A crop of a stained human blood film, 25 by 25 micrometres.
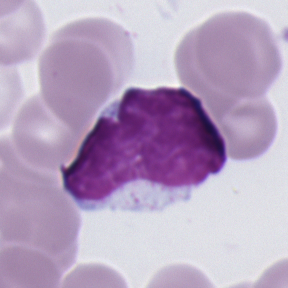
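large granular lymphocyte, the central cell in a stained smear of human peripheral blood. Cell about 15 by 11 micrometres; nucleus about 14 by 9 micrometres, filling about 80% of the cell's area. Small notch at upper left edge of nucleus. Cytoplasm a narrow rim, widest along lower edge of cell, very pale with only a faint grey-blue tint. A few fine reddish-purple granules in cytoplasm below nucleus.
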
